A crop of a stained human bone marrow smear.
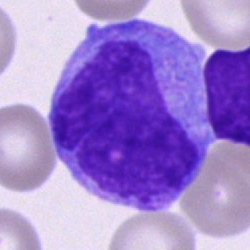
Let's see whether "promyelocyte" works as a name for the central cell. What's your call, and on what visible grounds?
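Promyelocyte is not the right name here; the cell is a monocyte. The deciding feature is the fold line running across the nucleus.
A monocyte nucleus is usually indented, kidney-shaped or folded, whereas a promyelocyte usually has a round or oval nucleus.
The nucleus fills most of the cell, and the cytoplasm is widest on the upper right side. The chromatin is finely granular rather than coarsely clumped. The outline is roughly round with a small bump at the upper left, and no vacuoles are seen in the cytoplasm.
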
